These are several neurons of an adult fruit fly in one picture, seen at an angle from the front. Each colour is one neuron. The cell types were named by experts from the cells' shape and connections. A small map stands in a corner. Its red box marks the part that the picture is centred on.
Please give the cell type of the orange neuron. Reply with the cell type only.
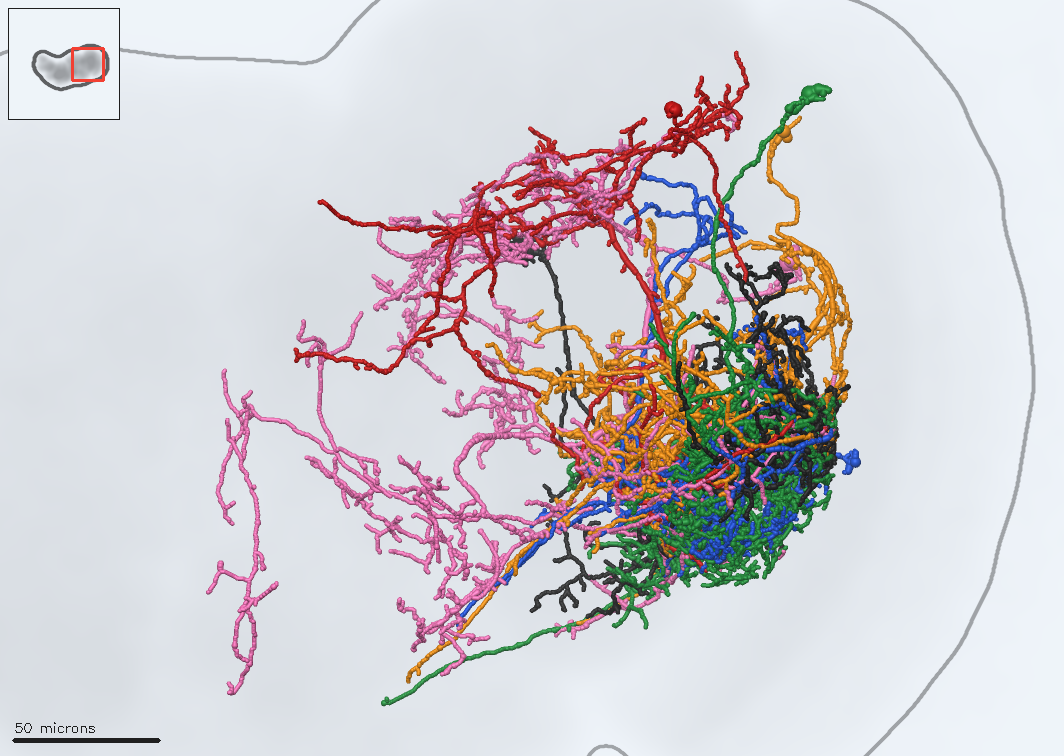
AVLP437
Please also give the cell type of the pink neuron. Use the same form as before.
AVLP593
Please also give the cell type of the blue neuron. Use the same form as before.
AVLP101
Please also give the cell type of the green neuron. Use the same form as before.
AVLP085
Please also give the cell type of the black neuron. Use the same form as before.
AVLP533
